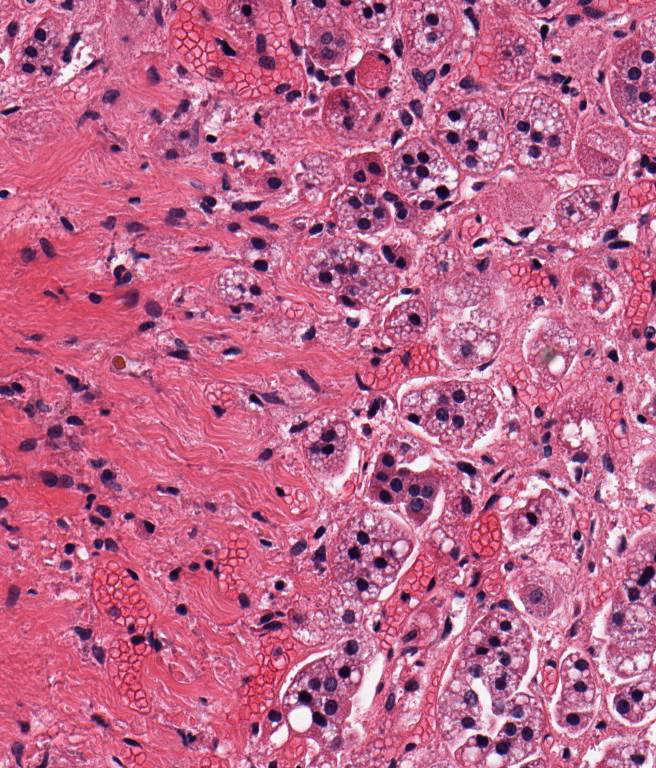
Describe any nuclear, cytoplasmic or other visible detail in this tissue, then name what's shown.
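On the left, dense pink fibrous tissue with collagen bundles in wavy lines; on the right, rounded nests of large pale cells. Their cytoplasm is packed with many small clear vacuoles, so it looks bubbly. Small vessels tightly packed with red blood cells, honeycomb-like, sit among the nests and in the fibrous tissue. It's adrenal gland.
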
